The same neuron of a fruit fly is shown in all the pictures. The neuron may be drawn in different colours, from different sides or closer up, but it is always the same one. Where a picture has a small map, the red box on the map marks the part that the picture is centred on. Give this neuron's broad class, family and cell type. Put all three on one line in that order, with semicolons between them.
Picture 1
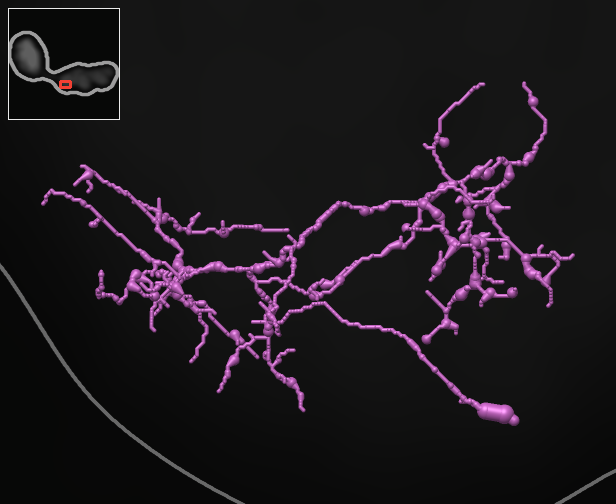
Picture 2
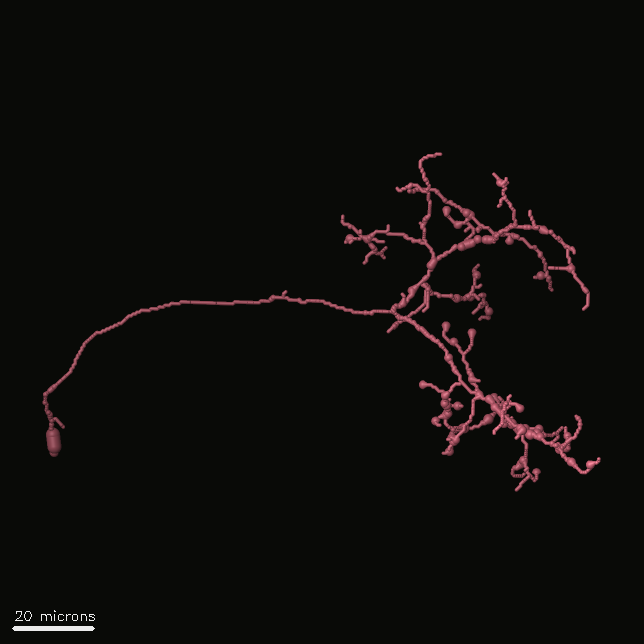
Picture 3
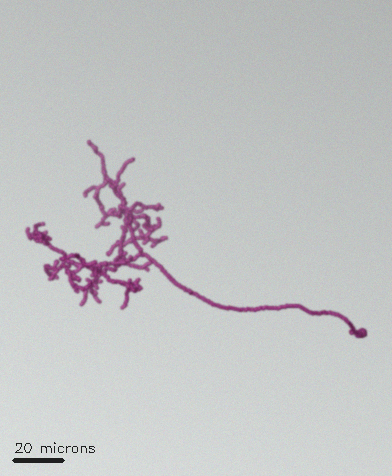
nerve-cord intrinsic neuron; hemilineage 13B; IN13B087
